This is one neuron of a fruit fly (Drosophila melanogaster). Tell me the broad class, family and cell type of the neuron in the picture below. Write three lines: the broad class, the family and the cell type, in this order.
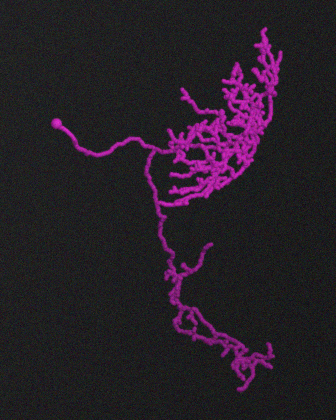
visual projection neuron
LoVP
LoVP62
